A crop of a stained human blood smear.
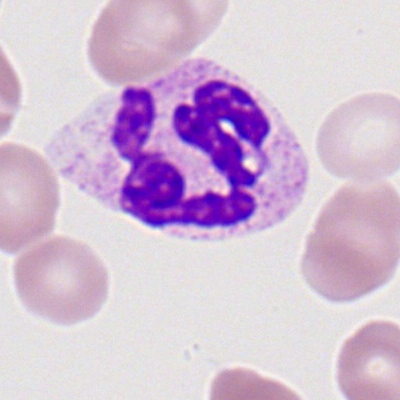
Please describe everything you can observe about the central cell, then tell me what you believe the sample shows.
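No nucleoli show up in the nucleus here. There's plenty of cytoplasm, pale pink, carrying lots of fine lilac granules and no vacuoles. It's a segmented neutrophil.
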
